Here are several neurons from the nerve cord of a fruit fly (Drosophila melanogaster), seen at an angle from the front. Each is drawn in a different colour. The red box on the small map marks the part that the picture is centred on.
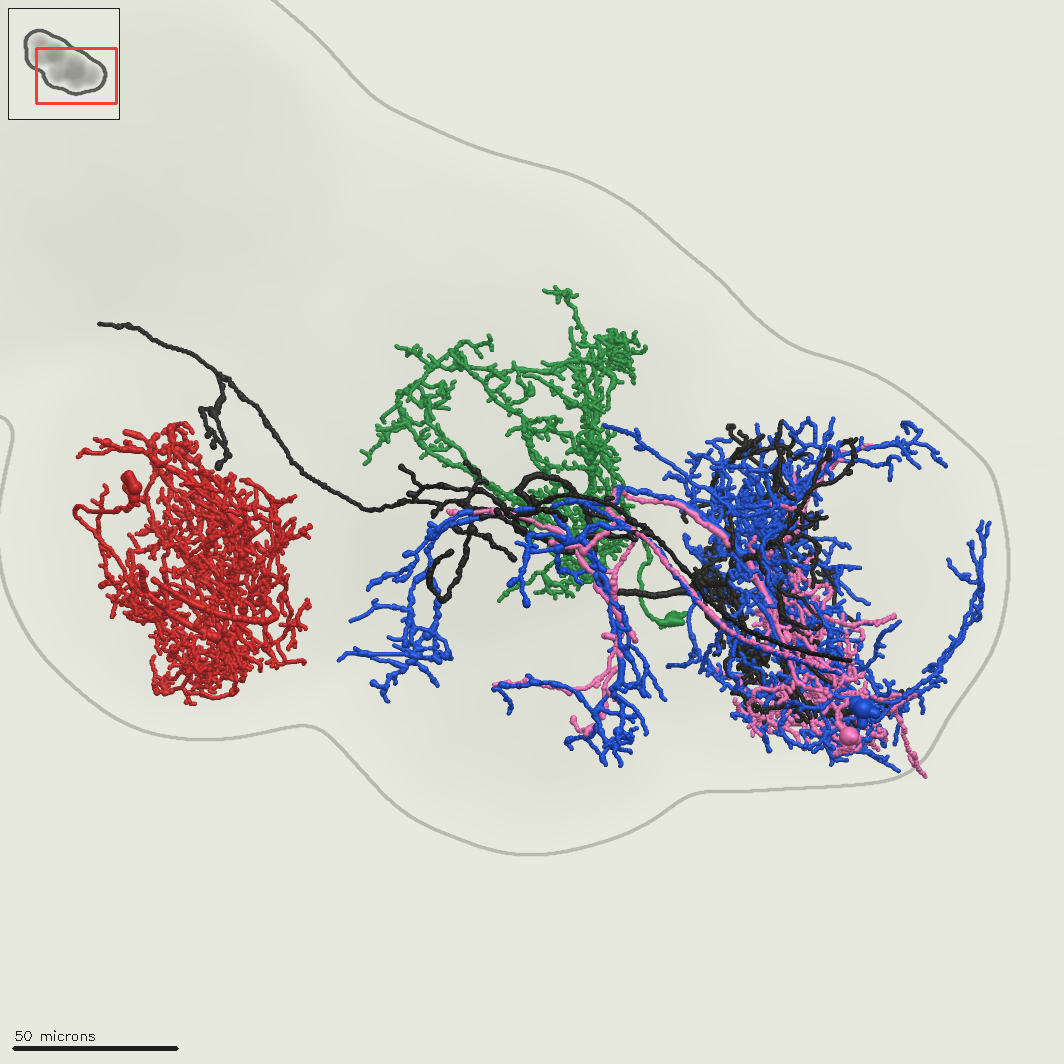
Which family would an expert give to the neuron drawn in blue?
hemilineage 07B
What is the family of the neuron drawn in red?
hemilineage 09A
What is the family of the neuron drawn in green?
hemilineage 16B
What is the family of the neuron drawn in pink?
hemilineage 07B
